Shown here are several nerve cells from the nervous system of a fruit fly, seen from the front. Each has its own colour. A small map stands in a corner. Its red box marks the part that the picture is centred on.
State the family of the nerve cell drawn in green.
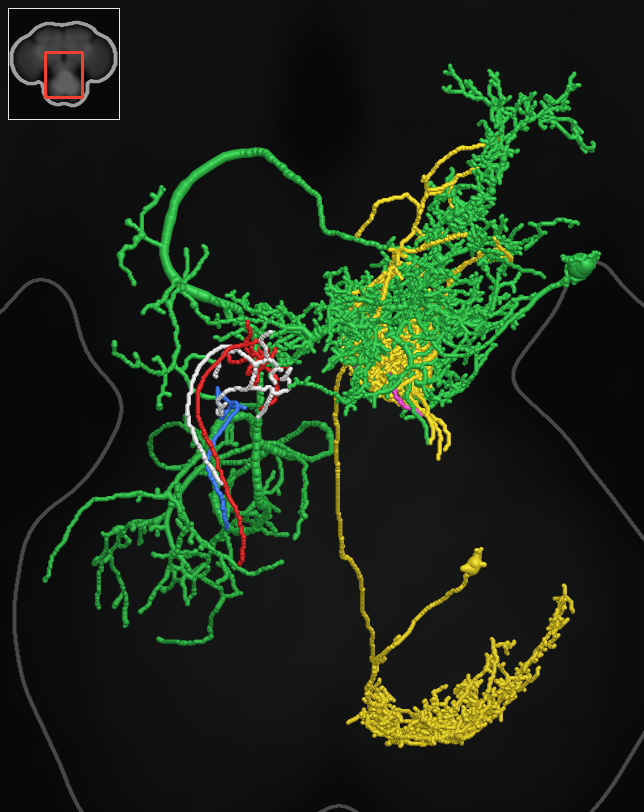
DNg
